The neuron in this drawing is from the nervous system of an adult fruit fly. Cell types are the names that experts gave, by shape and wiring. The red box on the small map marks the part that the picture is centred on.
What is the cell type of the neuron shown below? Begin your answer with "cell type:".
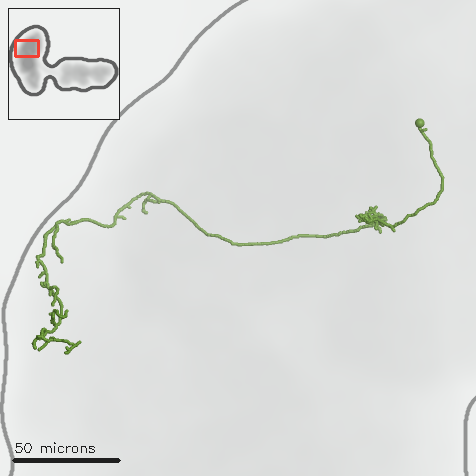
cell type: KCg-d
